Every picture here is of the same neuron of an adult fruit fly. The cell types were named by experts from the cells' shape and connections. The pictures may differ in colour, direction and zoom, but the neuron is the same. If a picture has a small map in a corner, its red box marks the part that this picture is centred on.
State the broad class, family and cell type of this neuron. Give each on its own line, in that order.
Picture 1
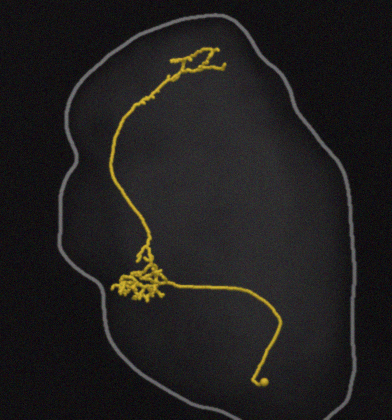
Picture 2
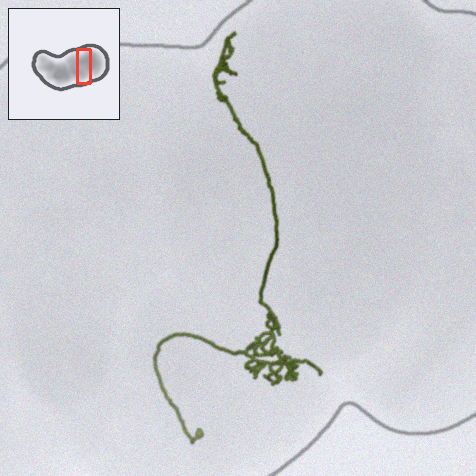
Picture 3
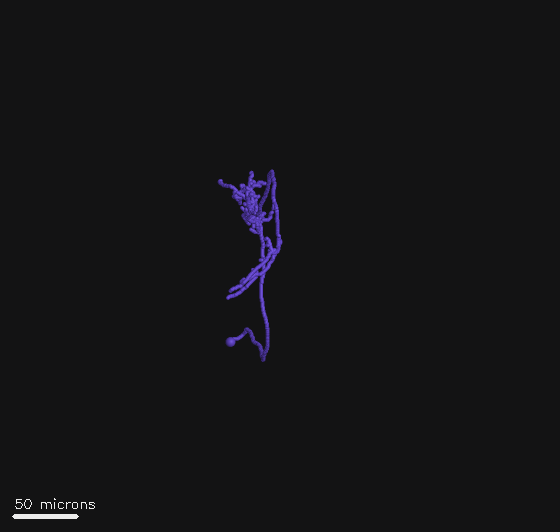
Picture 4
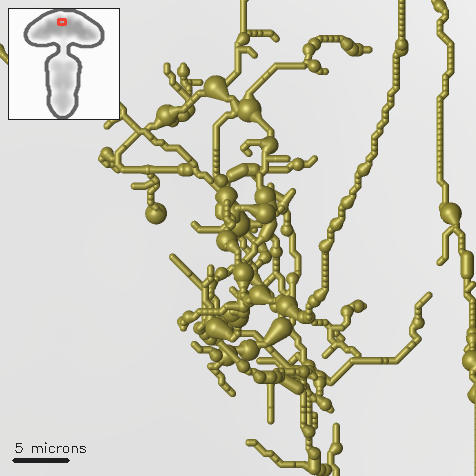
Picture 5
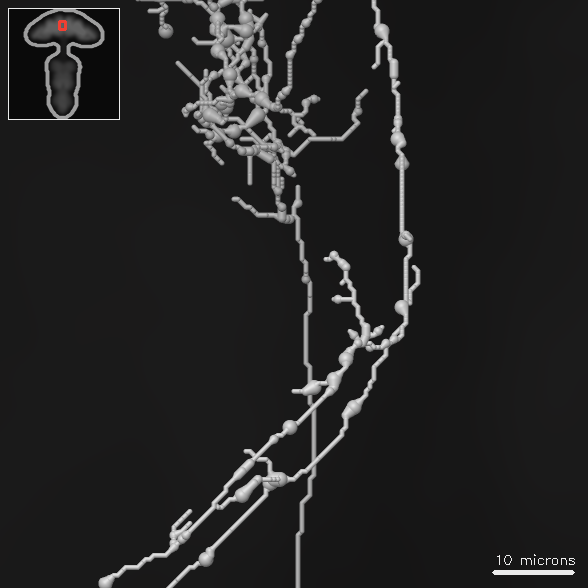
central-brain intrinsic neuron
hemilineage LB5
PRW037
